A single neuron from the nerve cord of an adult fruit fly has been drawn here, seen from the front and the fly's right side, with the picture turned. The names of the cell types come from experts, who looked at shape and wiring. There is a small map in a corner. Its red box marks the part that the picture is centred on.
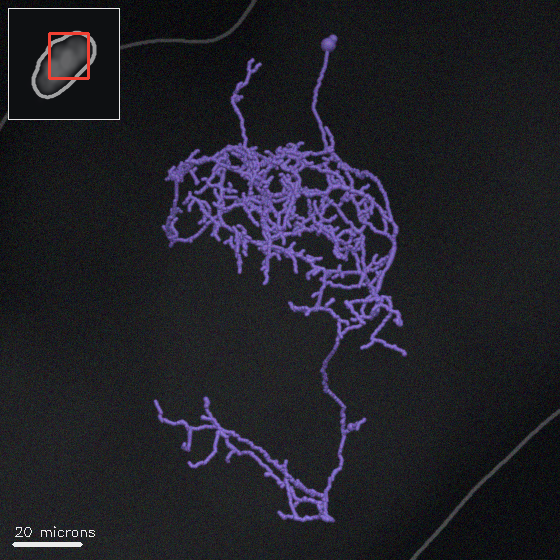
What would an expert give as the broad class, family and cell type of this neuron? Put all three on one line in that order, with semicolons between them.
nerve-cord intrinsic neuron; hemilineage 04B; IN04B064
